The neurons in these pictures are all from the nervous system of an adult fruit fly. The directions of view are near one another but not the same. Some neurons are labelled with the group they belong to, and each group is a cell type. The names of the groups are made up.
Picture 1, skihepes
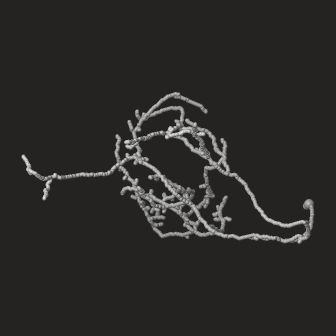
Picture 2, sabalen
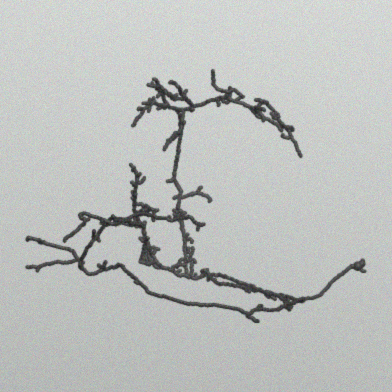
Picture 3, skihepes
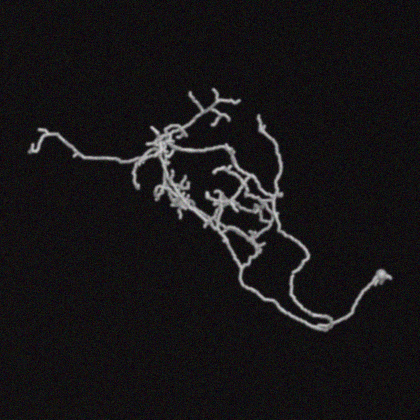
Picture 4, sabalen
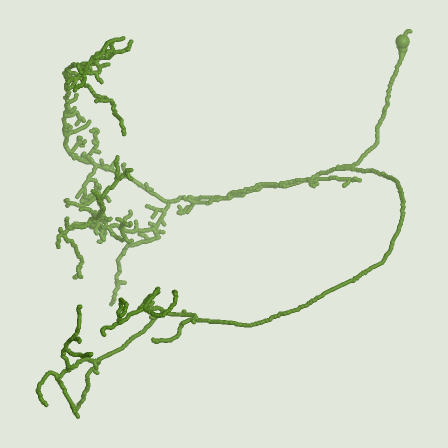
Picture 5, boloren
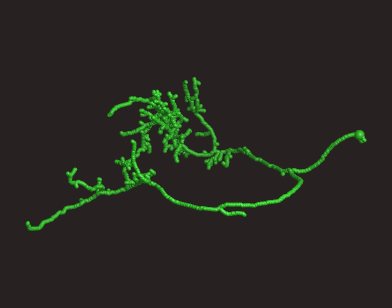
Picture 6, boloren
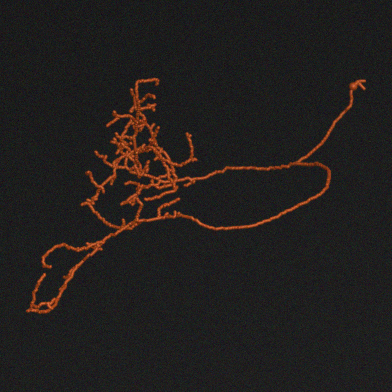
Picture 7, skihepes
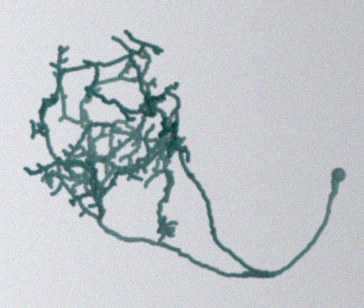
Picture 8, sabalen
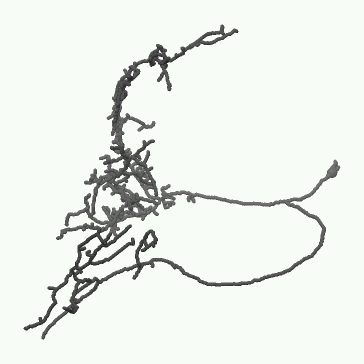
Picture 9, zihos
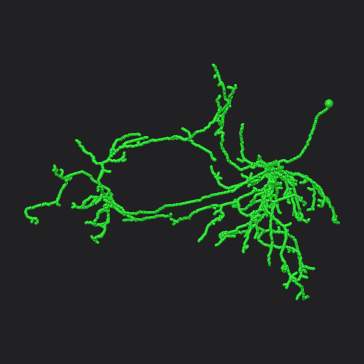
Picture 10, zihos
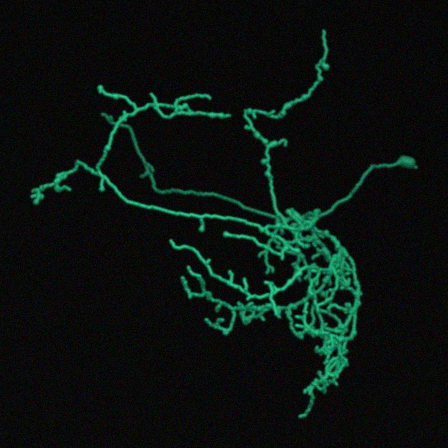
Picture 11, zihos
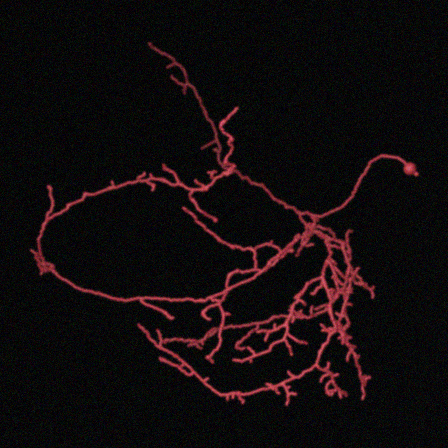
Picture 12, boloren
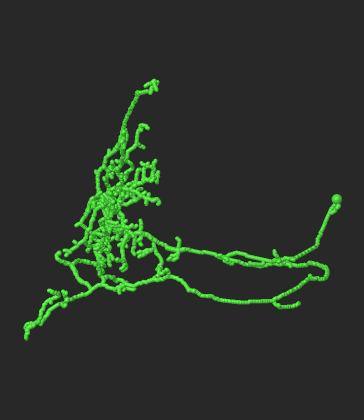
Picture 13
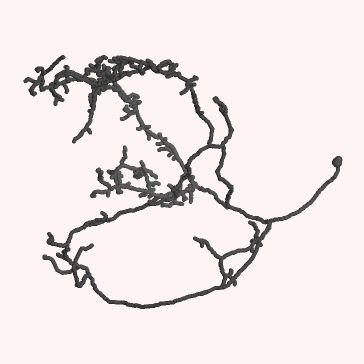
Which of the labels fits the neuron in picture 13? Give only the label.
sabalen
